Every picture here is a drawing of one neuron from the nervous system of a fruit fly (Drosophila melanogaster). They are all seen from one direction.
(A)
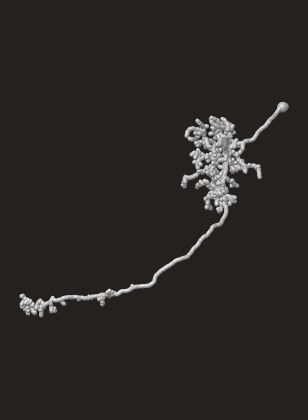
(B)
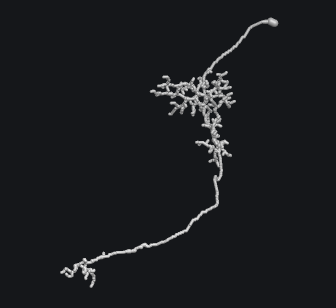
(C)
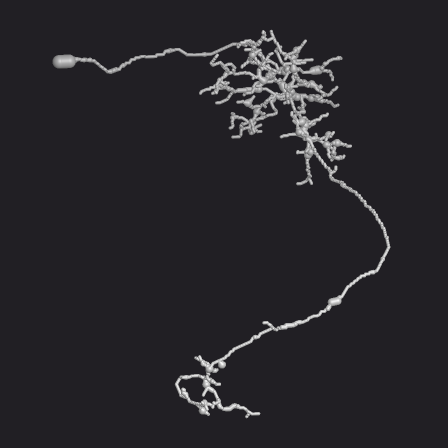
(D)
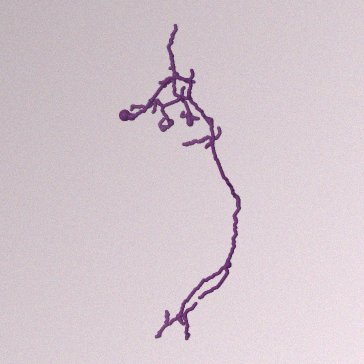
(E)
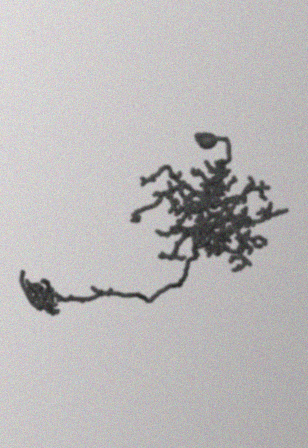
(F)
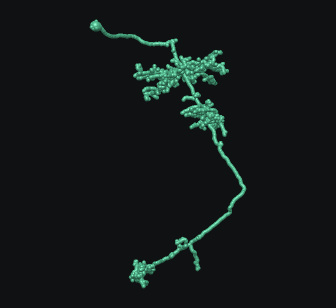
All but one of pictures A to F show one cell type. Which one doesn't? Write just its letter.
D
